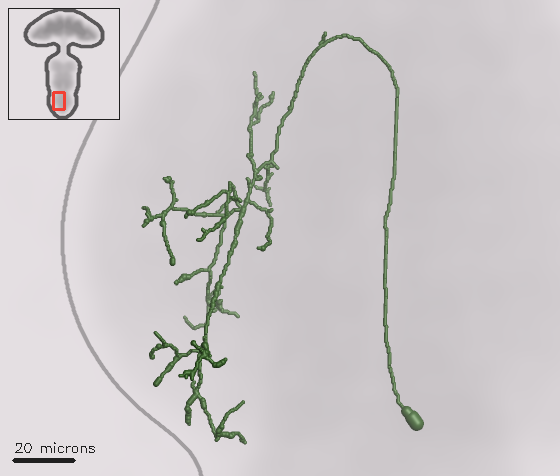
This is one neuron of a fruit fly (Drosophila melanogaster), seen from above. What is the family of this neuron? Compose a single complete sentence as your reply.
The family grouping of the neuron is hemilineage 12B.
